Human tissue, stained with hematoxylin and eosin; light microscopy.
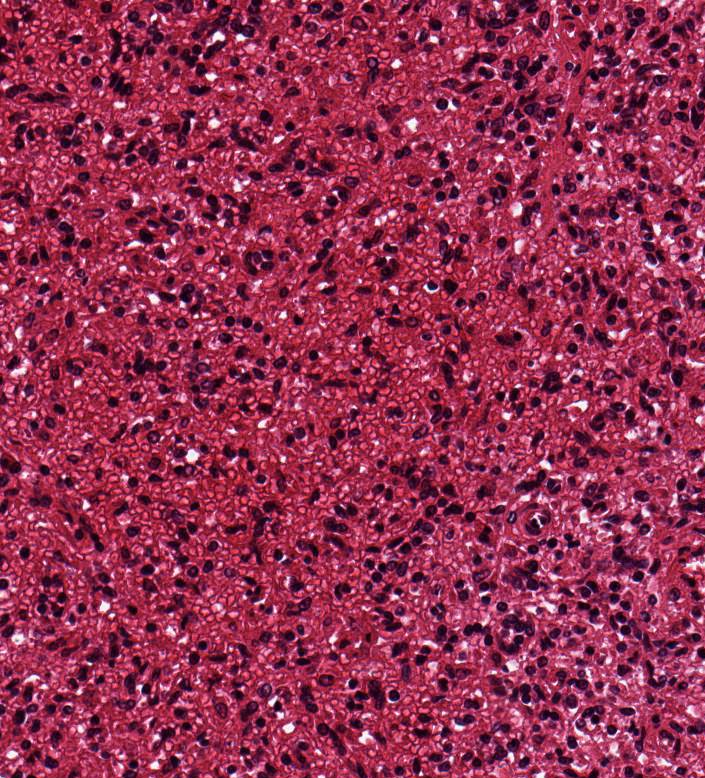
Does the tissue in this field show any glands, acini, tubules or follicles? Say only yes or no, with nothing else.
No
